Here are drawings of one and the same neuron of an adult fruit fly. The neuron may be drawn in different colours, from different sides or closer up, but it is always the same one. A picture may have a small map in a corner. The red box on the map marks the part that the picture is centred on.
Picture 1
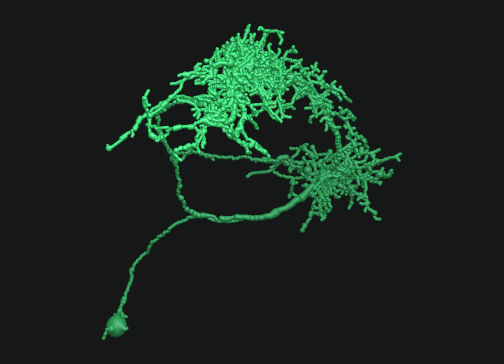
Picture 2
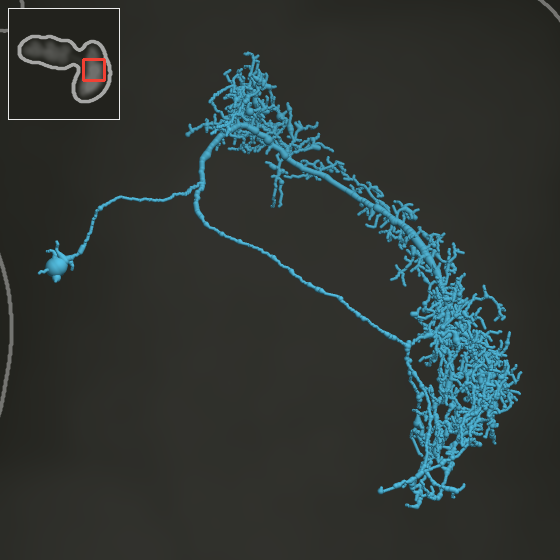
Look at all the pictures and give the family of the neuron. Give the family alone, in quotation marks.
"hemilineage VLPp&l1_posterior"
